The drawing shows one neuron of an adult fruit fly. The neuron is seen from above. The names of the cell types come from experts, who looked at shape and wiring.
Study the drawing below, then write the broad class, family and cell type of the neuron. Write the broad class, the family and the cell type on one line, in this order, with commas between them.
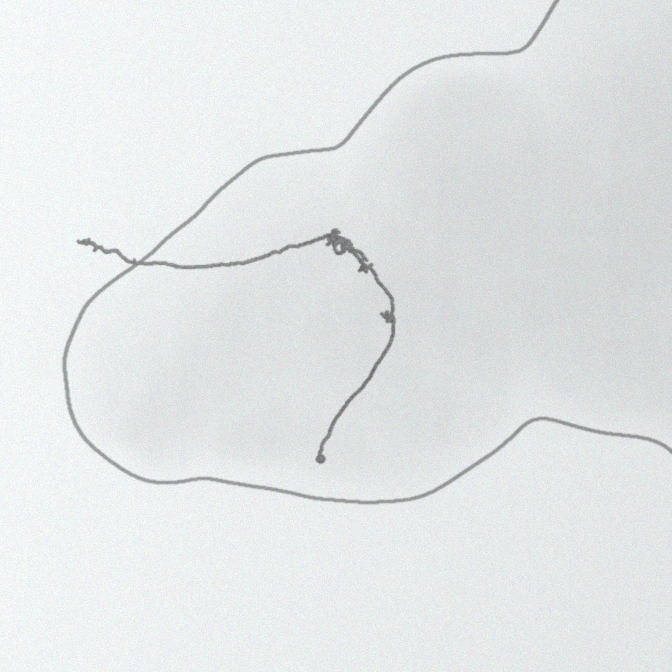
optic-lobe intrinsic neuron, C, C3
